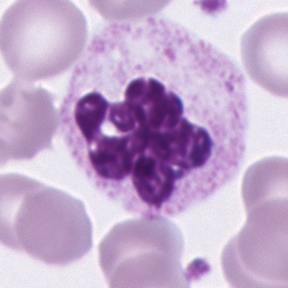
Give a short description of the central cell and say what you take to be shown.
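Outline roughly round. Chromatin dark purple, dense. Cytoplasm plentiful, pale pinkish-lilac, with fine pinkish-violet granules scattered throughout. Call: segmented neutrophil.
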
